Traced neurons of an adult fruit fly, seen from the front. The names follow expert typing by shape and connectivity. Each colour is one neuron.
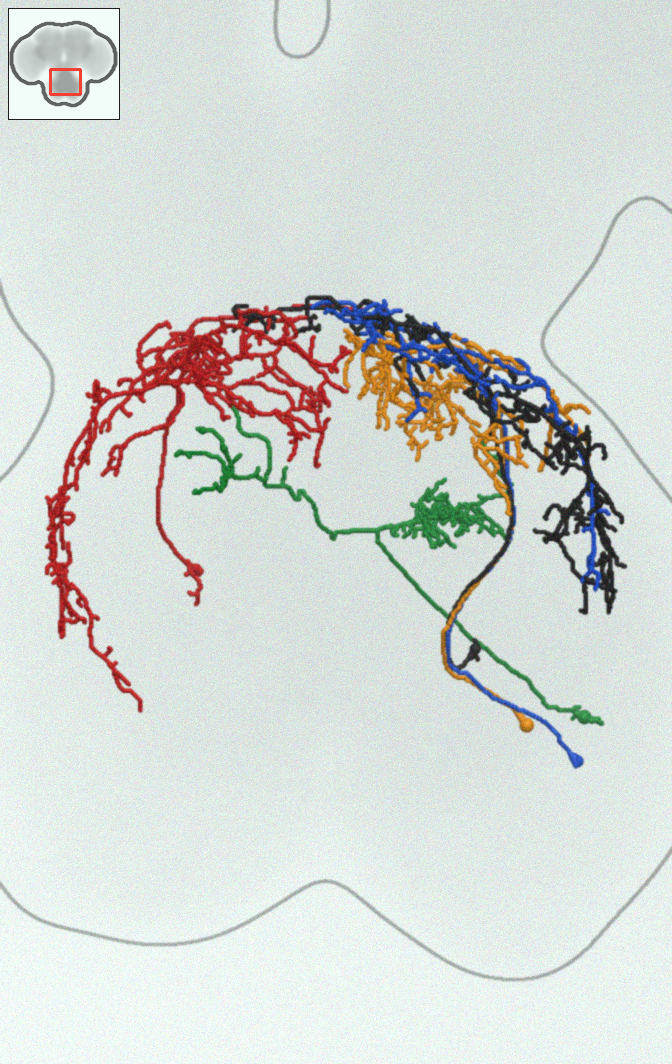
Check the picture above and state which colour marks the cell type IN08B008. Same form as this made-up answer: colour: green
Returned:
colour: green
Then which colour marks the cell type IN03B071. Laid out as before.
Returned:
colour: blue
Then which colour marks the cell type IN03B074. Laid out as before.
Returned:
colour: orange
